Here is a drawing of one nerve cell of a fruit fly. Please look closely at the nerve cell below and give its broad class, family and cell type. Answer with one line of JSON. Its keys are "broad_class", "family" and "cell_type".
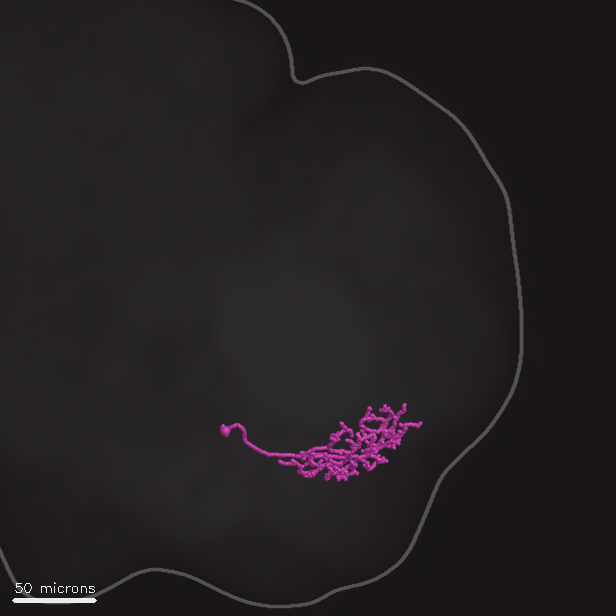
{"broad_class": "optic-lobe intrinsic neuron", "family": "Cm", "cell_type": "Cm11b"}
